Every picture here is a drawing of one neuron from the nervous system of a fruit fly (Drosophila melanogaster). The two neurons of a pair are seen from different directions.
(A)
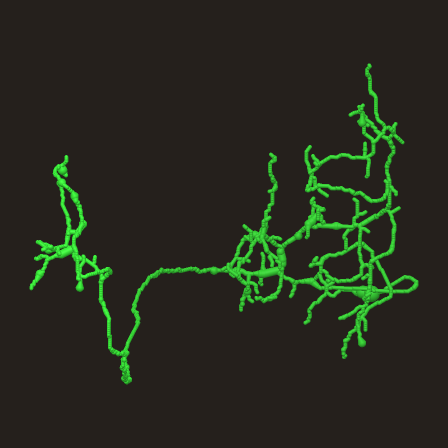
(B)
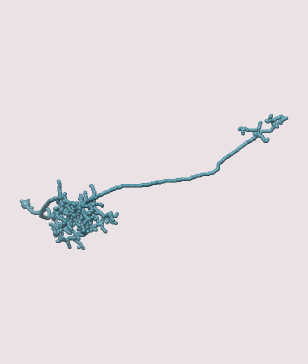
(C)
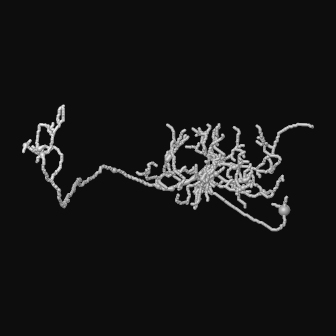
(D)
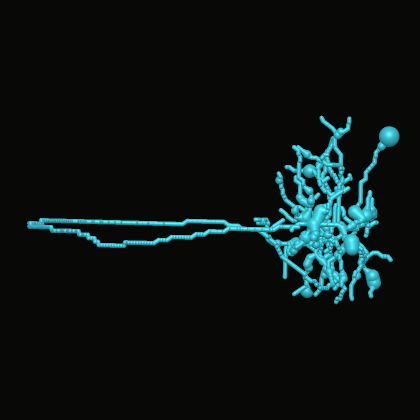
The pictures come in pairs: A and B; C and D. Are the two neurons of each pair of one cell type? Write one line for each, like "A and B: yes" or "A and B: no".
A and B: yes
C and D: no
